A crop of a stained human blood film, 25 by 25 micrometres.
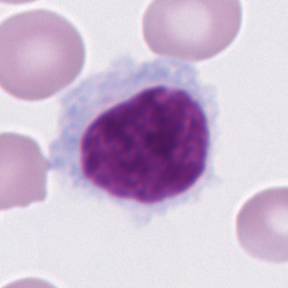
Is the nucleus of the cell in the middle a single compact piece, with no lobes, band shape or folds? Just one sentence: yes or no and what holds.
Yes, this cell's nucleus is a single compact round, oval or kidney-shaped mass, not band-shaped.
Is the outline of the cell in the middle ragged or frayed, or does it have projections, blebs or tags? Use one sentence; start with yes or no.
Yes, the cell's outline is ragged or frayed, or carries projections, blebs or tags.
